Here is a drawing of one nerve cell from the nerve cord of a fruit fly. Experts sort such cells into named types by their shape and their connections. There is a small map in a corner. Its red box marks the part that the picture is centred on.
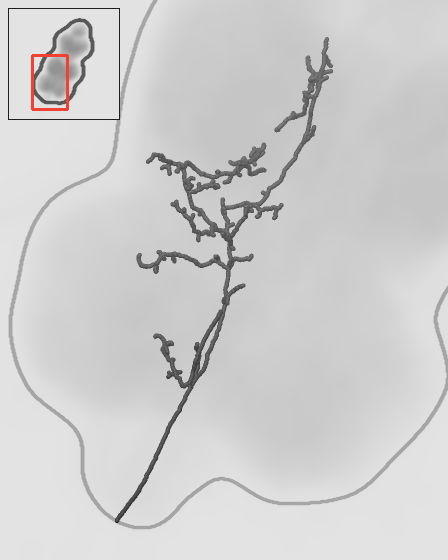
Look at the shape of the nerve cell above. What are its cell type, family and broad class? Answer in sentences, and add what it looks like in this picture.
Its cell type is DNde006. The family is DNde. It is a descending neuron. The drawing shows no cell body. Dozens of branch ends can be seen.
